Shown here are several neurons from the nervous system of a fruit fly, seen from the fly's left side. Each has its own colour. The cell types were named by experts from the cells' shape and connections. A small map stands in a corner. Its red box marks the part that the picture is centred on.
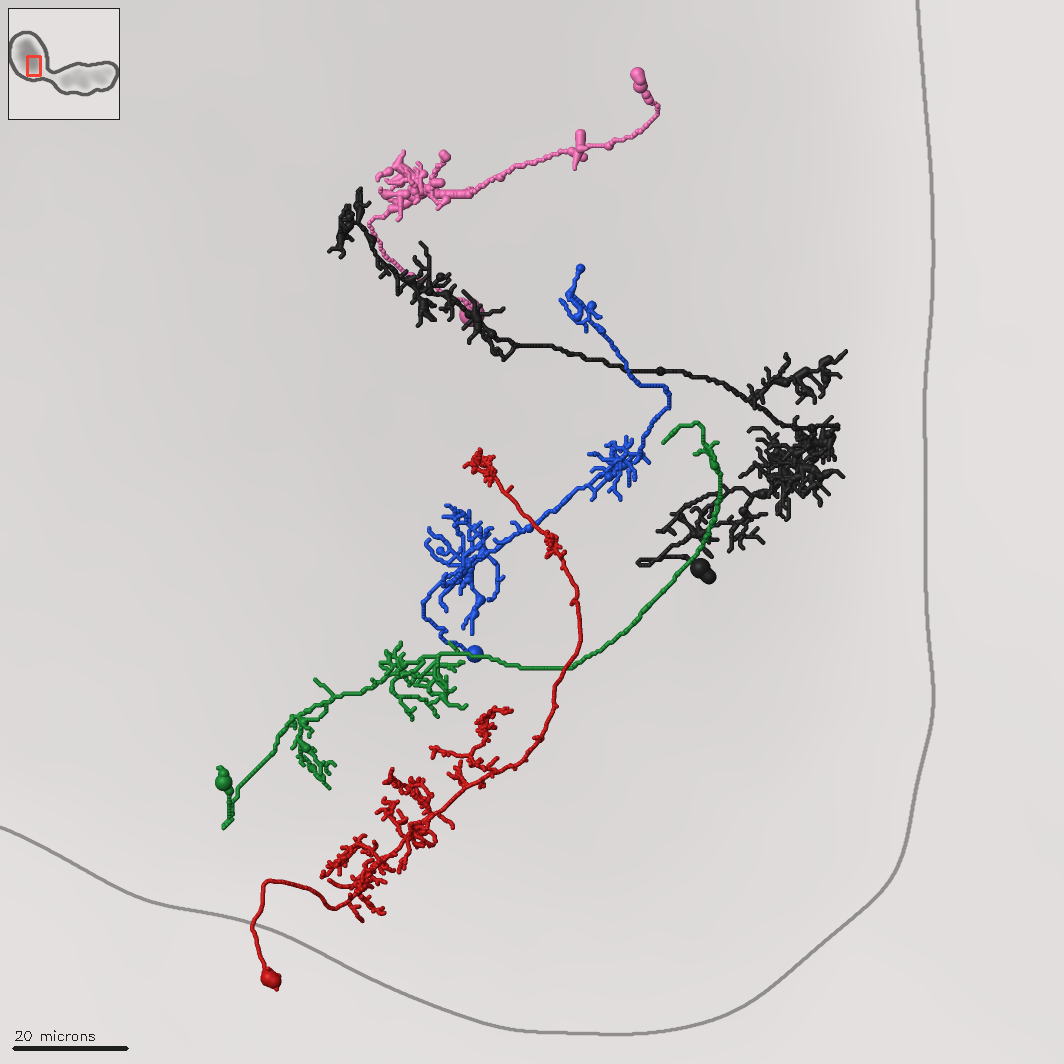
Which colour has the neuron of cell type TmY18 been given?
green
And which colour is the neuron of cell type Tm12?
red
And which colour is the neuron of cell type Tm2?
pink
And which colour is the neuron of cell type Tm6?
blue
